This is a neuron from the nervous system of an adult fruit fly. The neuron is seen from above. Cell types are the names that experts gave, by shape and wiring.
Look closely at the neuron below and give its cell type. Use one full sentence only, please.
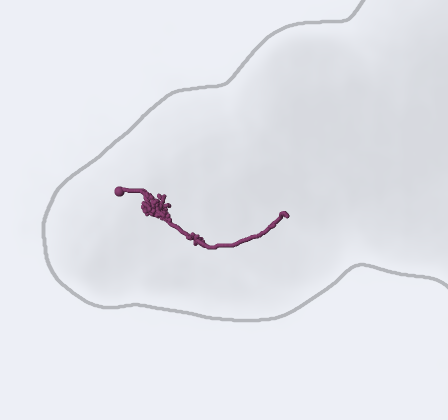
The neuron is of cell type Tm4.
